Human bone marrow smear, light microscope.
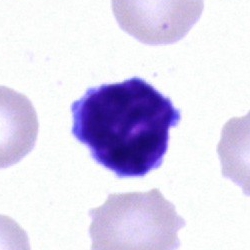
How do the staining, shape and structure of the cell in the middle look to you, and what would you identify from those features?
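Left margin: small rounded bumps stand out. Chromatin dense, deep purple. Nucleolus: none seen. No distinct granules in the cell. Name: lymphocyte.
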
